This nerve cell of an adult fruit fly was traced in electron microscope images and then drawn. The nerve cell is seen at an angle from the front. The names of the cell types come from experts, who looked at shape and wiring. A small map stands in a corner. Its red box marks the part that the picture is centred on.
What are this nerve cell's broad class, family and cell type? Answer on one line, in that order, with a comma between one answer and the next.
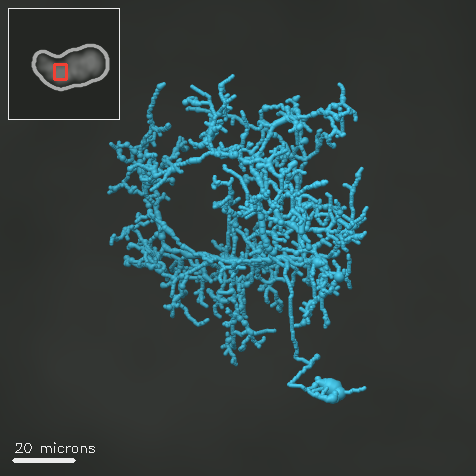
nerve-cord intrinsic neuron, hemilineage 16B, IN16B029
